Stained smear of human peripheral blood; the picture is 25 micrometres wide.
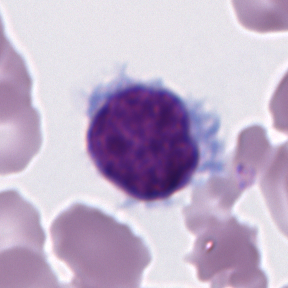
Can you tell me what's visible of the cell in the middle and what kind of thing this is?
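Notice the fine hair-like projections reaching out from the cytoplasm around much of the cell's edge. Apart from those, the cytoplasm is just a narrow pale blue rim around the nucleus, with no granules visible. That's a hairy cell.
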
